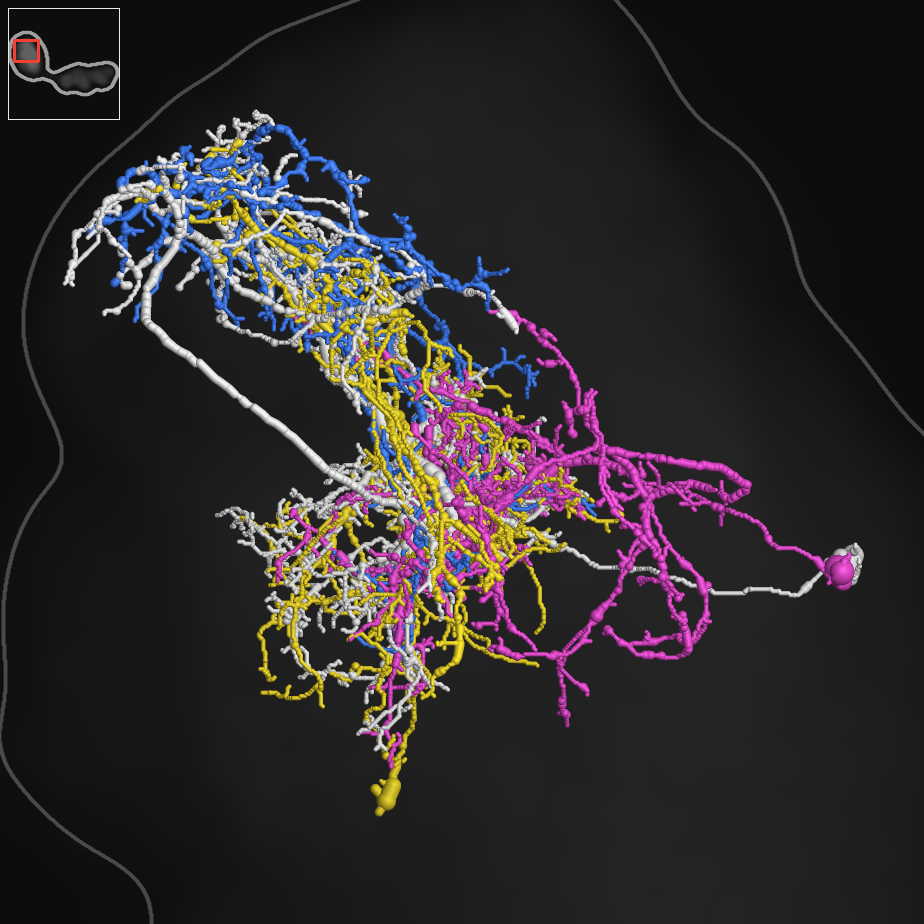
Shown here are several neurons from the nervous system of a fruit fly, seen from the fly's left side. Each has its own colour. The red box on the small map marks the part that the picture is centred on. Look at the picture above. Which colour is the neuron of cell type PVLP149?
magenta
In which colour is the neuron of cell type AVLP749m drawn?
blue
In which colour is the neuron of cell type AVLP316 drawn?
yellow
